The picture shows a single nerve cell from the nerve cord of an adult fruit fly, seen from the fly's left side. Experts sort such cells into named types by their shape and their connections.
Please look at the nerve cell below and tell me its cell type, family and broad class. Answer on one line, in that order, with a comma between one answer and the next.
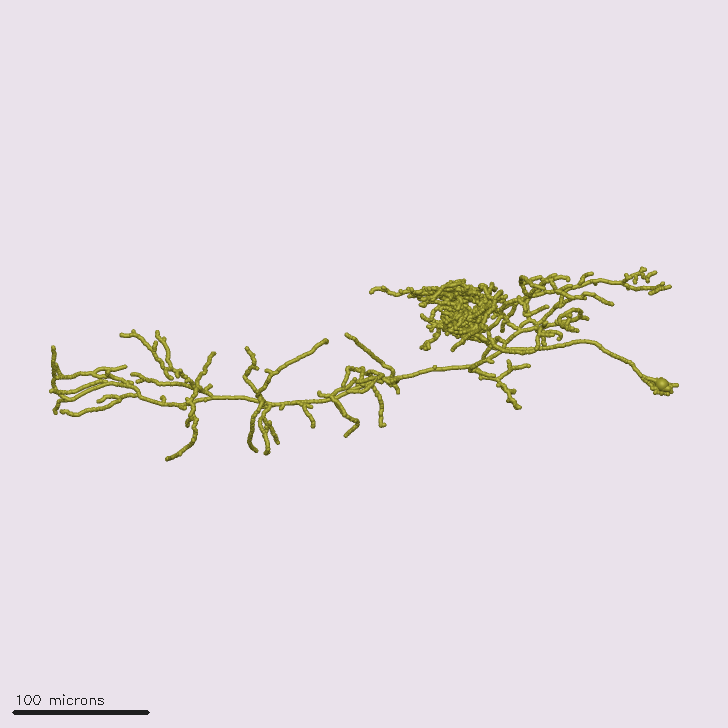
IN12B002, hemilineage 12B, nerve-cord intrinsic neuron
